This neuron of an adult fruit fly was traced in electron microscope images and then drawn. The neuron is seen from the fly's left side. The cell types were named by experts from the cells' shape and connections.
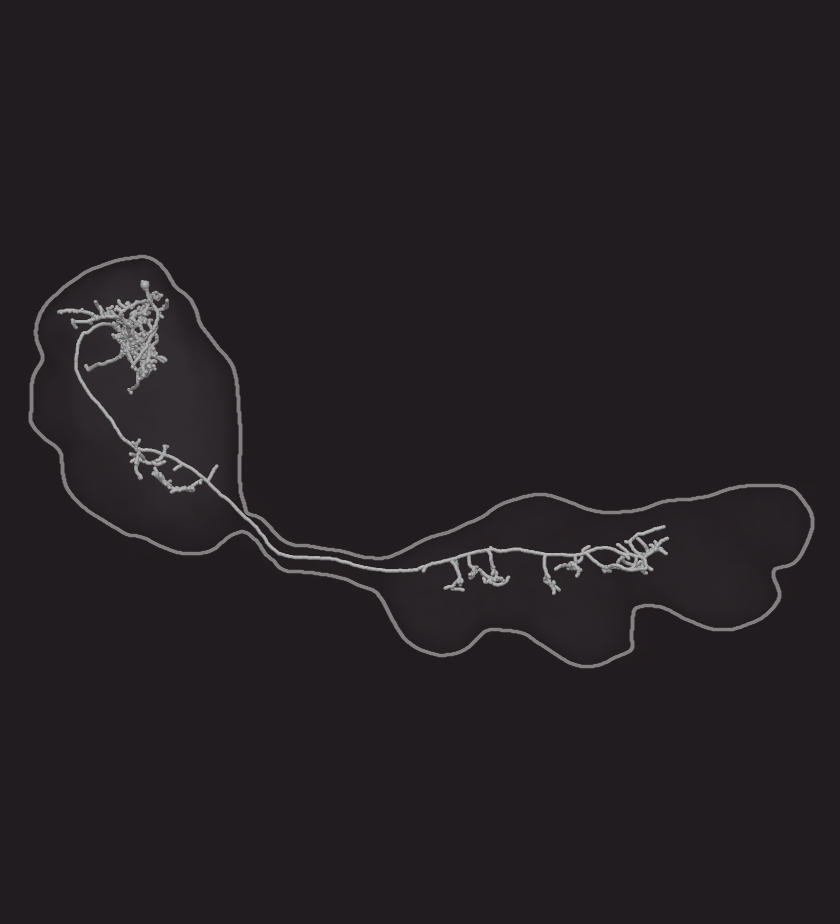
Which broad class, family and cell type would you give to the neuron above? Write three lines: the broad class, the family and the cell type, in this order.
descending neuron
hemilineage SMPpm1
DNpe043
